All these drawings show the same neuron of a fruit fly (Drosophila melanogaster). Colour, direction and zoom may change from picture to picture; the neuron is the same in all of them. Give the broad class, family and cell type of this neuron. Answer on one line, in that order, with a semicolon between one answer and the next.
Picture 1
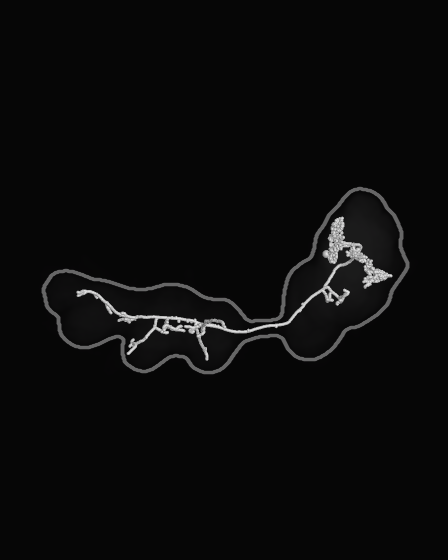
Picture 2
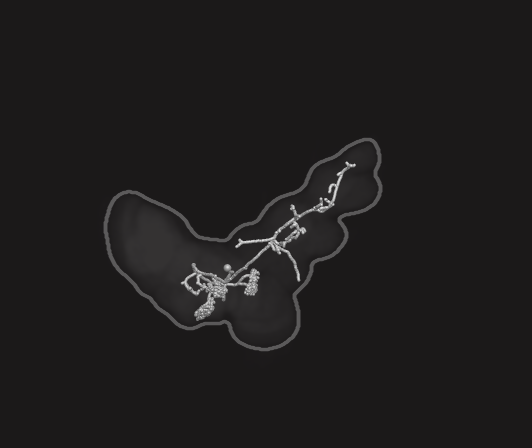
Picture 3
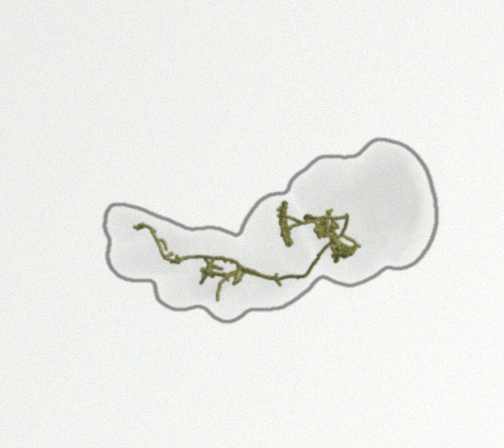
descending neuron; DNp; DNp11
